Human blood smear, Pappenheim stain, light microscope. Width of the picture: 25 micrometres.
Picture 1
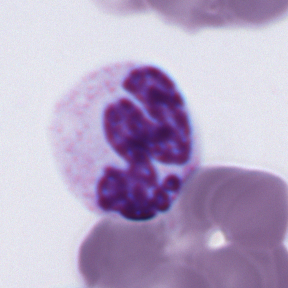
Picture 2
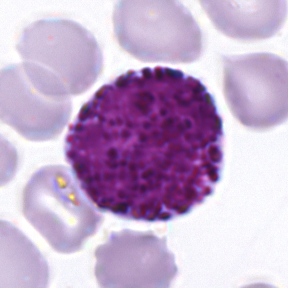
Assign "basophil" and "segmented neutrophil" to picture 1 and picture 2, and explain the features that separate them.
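First one's the segmented neutrophil, second's the basophil. In the basophil, coarse dark purple granules pack the whole round cell, even over where the nucleus would lie, so the nucleus is largely hidden.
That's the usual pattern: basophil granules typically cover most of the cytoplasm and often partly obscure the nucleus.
The granules crowd right up to the margin too, which gives the basophil's edge its bumpy look. The segmented neutrophil's cytoplasm, by contrast, is very pale, nearly colourless, with no vacuoles.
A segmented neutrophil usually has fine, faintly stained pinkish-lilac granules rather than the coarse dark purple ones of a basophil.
Its chromatin is dark purple and coarsely clumped, and no nucleoli are visible.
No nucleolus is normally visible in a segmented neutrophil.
Red cells touch the neutrophil's lower edge, and near the basophil a red cell at the lower left shows small bright yellow refractile spots.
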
